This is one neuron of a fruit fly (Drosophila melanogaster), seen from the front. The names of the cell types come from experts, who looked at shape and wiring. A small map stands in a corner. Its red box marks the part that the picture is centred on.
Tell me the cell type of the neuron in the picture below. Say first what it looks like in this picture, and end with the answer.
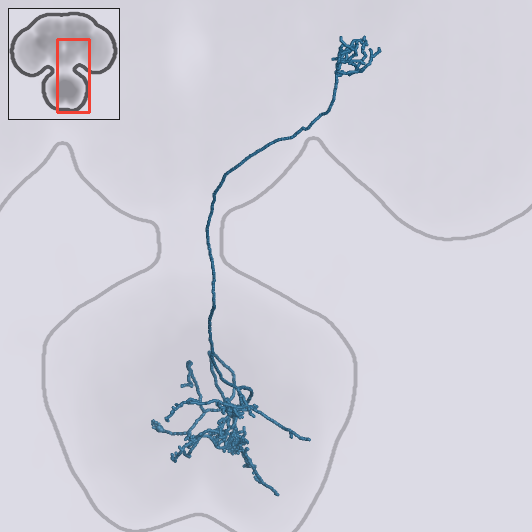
In this view it is taller than it is wide. It is an ascending neuron. The cell type is ANXXX120.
